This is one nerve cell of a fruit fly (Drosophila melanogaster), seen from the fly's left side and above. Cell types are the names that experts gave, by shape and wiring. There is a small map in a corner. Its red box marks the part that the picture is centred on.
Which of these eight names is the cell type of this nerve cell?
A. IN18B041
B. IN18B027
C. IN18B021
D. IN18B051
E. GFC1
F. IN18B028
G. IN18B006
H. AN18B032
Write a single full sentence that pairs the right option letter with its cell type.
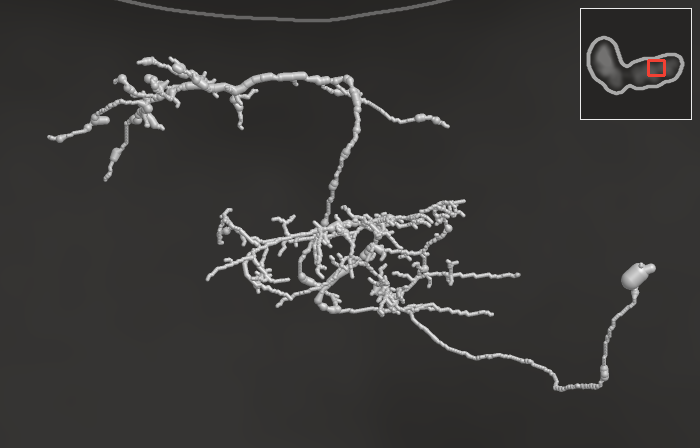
In terms of cell type, the nerve cell is IN18B041, option A.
